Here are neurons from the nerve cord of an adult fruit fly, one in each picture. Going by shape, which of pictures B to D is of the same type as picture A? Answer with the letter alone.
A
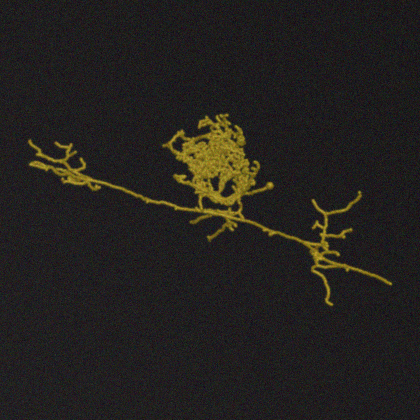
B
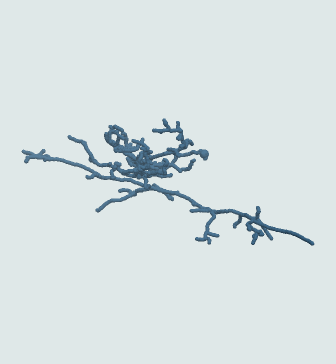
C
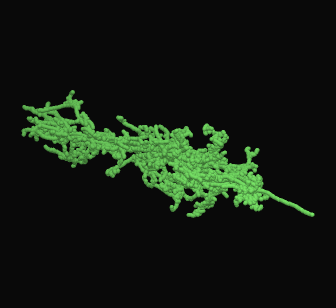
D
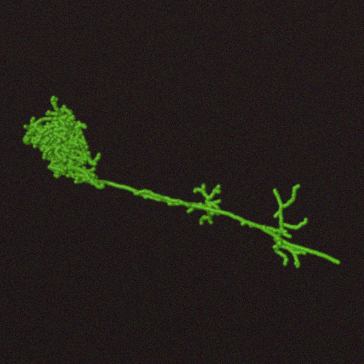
D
